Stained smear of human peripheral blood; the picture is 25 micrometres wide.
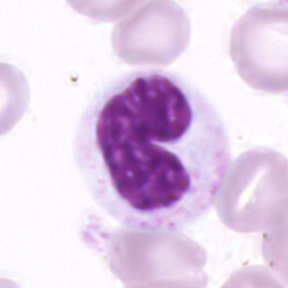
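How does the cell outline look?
Round and smooth.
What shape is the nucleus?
Bent into a kidney or C shape, its notch opening to the right.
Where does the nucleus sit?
Toward the left, leaving the widest band of cytoplasm on the right.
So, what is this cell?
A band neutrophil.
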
